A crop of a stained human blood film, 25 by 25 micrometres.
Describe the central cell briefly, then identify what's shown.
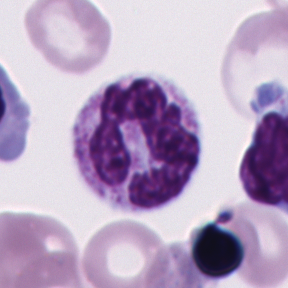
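The cell outline is round. Its nucleus is divided into several lobes arranged in a ring around a pale central space. Fine, small violet-pink granules are scattered evenly through the cytoplasm, which contains no vacuoles. This is a segmented neutrophil.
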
